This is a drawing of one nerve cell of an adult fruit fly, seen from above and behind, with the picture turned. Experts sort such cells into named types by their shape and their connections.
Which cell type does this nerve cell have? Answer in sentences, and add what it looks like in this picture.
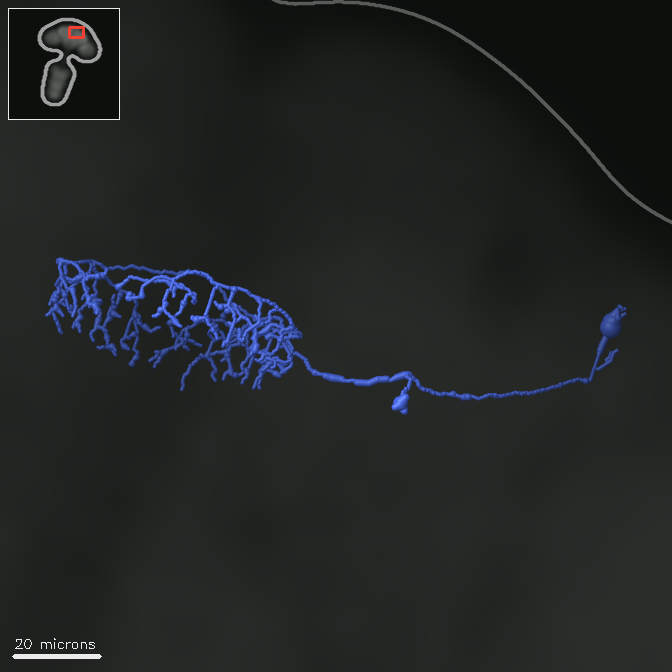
It is of cell type ER2_c. It is a central-brain intrinsic neuron. The cell body is on the right of the picture. From left to right in the picture it spans about 140 microns. Dozens of branch ends can be seen.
